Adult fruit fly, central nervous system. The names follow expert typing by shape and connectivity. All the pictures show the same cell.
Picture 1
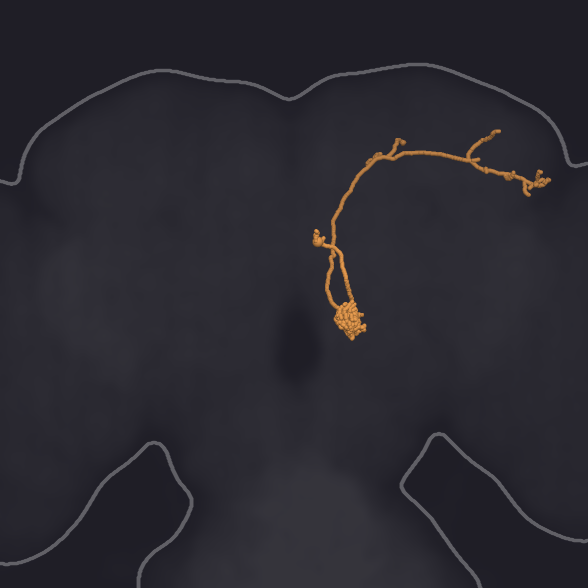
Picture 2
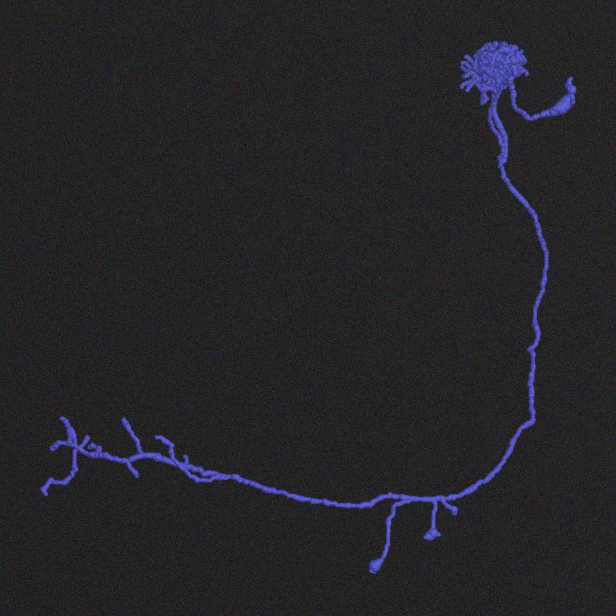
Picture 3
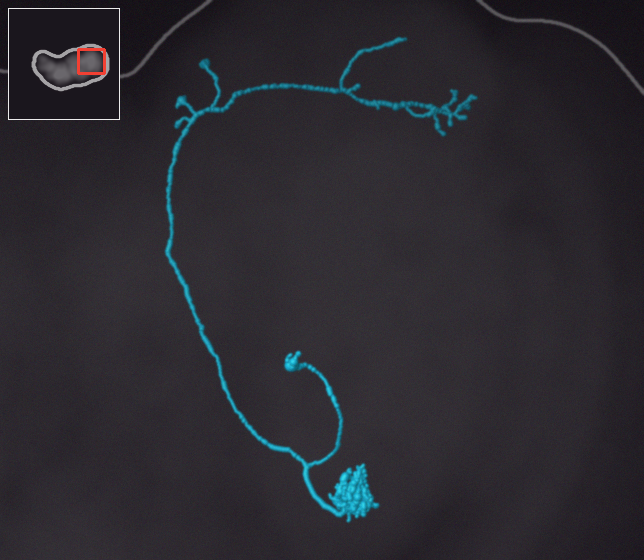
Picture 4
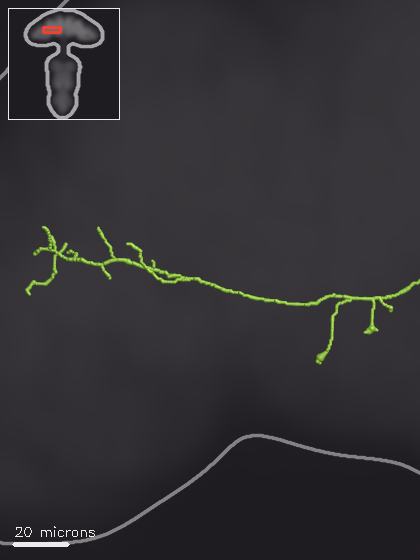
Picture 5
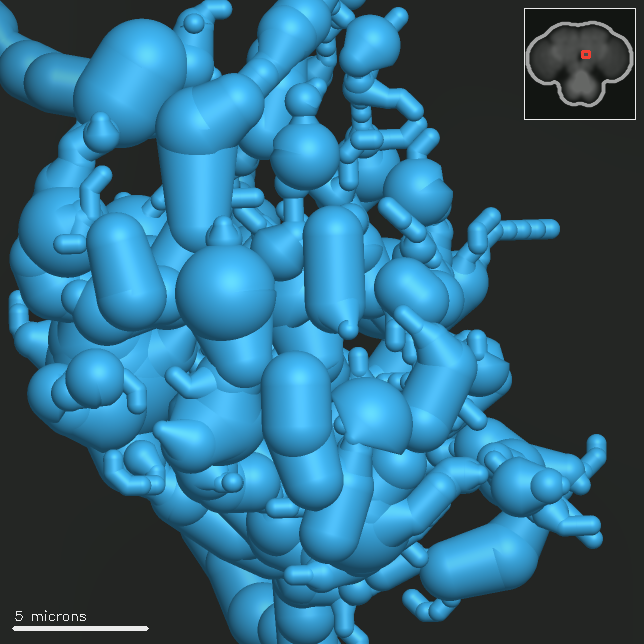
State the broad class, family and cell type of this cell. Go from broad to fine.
central-brain intrinsic neuron; hemilineage ALad1; VM5v_adPN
